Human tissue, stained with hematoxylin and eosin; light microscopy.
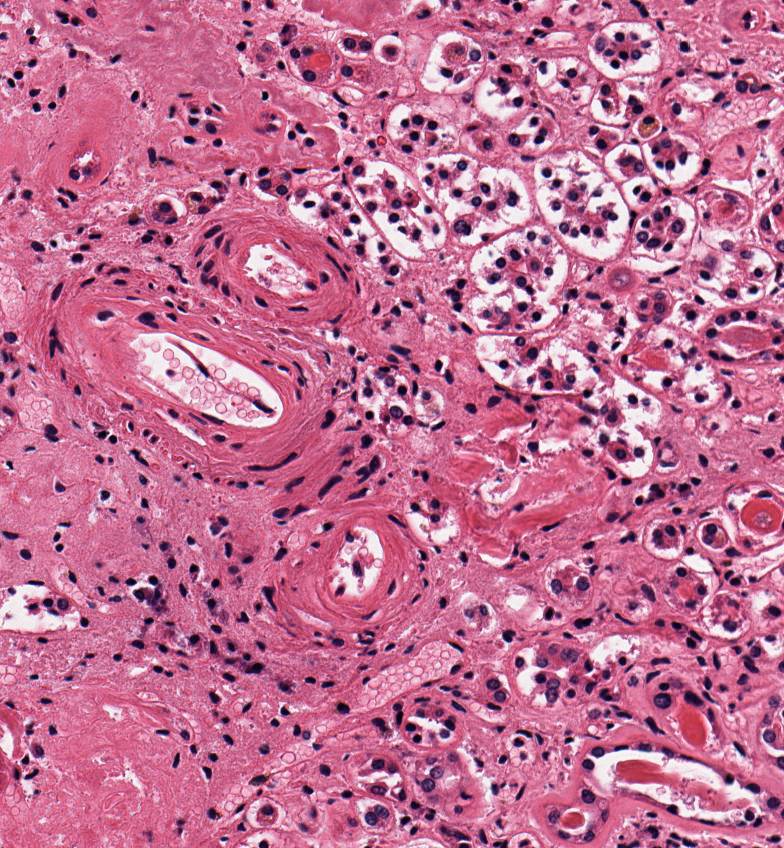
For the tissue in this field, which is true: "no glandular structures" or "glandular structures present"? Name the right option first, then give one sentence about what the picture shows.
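Glandular structures present. Thick-walled vessels lie in the left half of the field while rounded epithelial units crowd the upper right.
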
